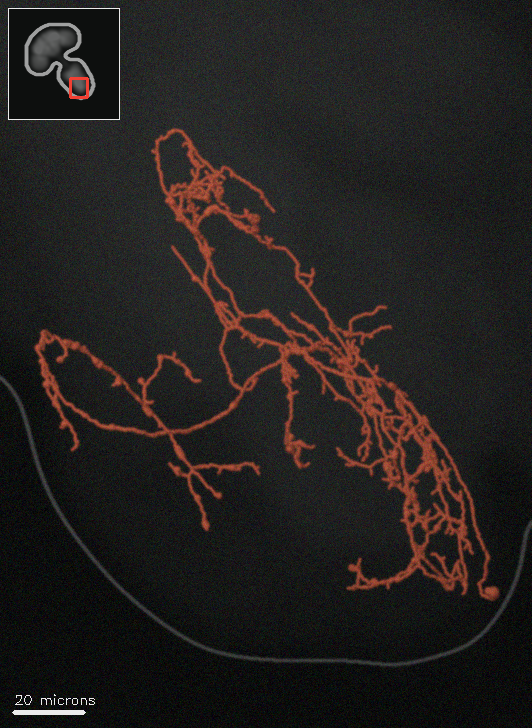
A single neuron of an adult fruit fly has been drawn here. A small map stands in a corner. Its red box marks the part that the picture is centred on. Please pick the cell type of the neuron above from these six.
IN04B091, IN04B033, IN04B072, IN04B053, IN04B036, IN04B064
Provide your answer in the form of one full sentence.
This neuron is assigned to the cell type IN04B064.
